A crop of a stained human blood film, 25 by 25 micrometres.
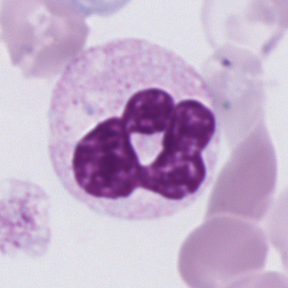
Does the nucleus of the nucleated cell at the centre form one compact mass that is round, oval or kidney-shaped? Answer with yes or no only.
No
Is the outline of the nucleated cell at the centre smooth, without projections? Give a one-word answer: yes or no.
Yes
